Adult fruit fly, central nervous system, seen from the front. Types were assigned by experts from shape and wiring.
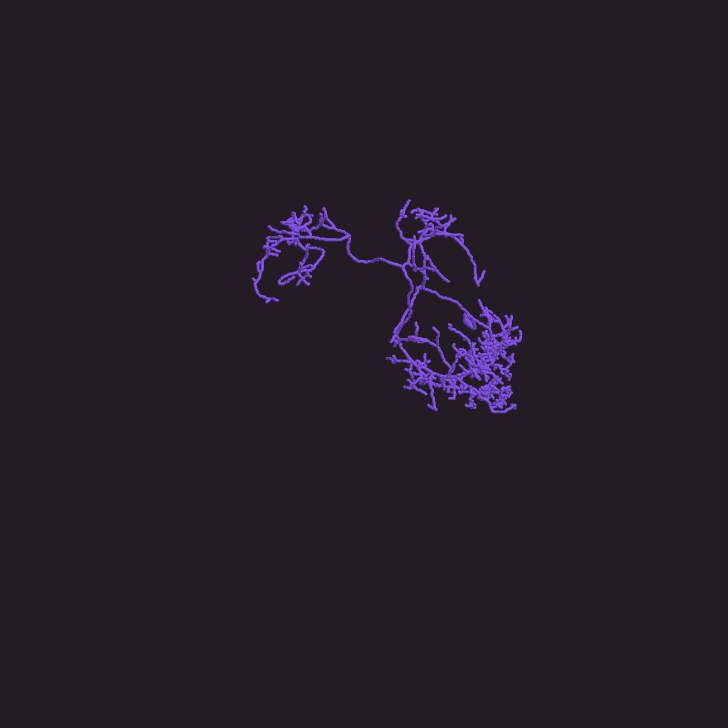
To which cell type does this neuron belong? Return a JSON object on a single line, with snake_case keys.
{"cell_type": "LAL198"}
